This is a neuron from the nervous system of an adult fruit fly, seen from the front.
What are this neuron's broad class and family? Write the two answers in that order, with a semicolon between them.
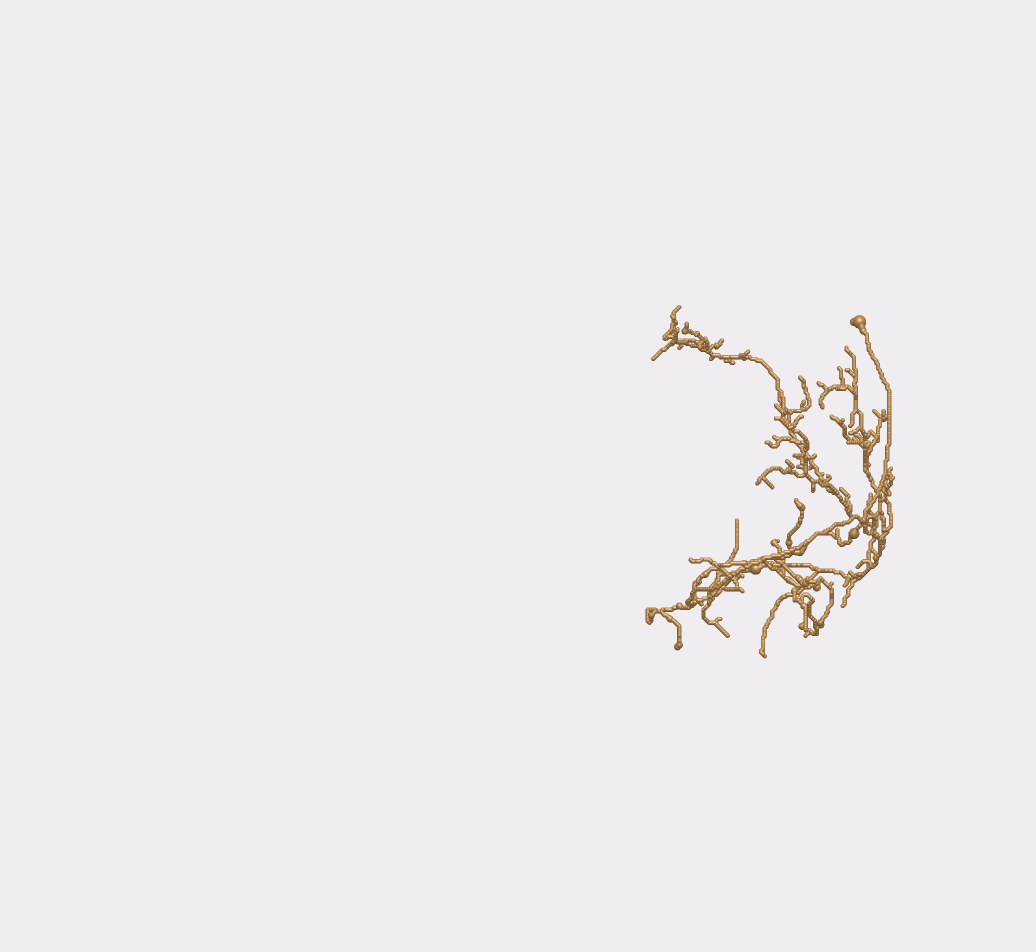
nerve-cord intrinsic neuron; hemilineage 09A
